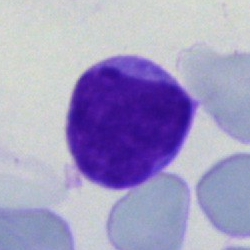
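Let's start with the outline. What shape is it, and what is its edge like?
It is roughly round, and the edge is smooth.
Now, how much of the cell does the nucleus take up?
Almost the whole cell; the cytoplasm is only a scant pale rim, seen mainly along the top, and no granules are visible in it.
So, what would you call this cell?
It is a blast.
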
